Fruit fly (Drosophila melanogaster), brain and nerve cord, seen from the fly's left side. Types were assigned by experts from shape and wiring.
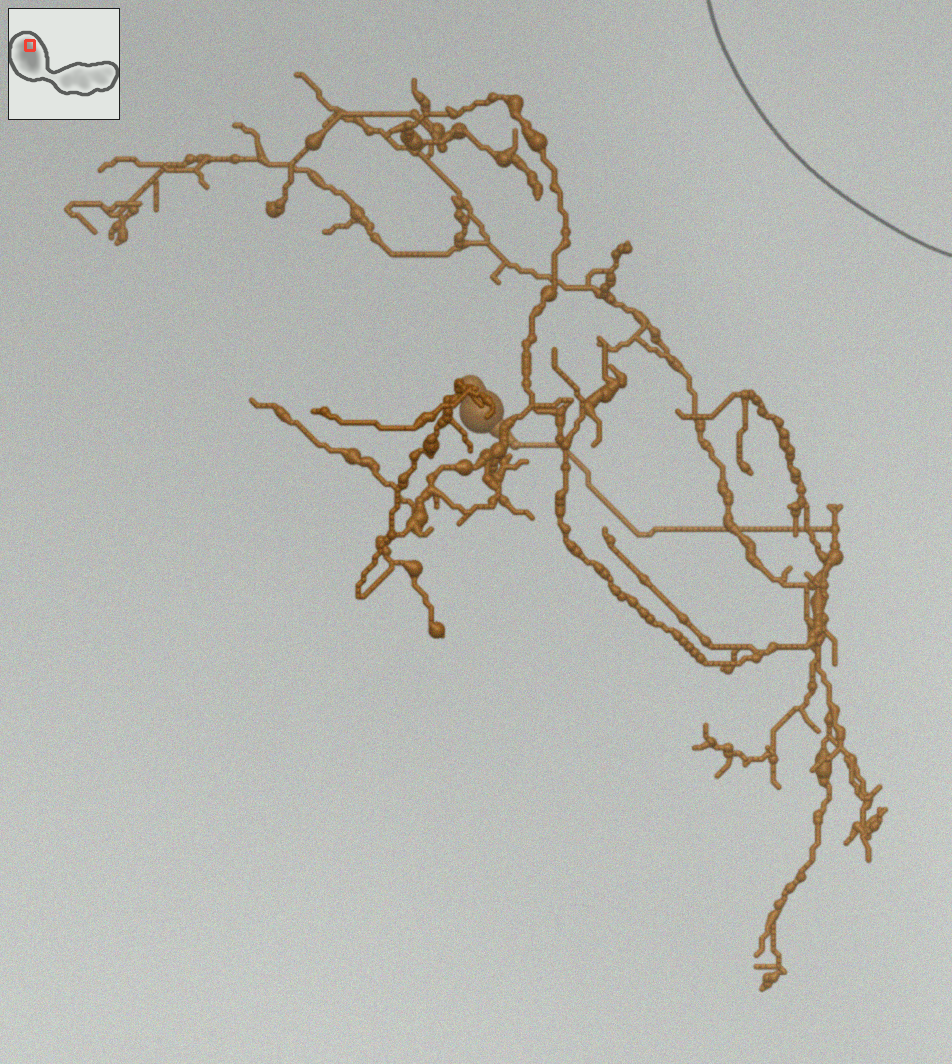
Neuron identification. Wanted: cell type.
CB2555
